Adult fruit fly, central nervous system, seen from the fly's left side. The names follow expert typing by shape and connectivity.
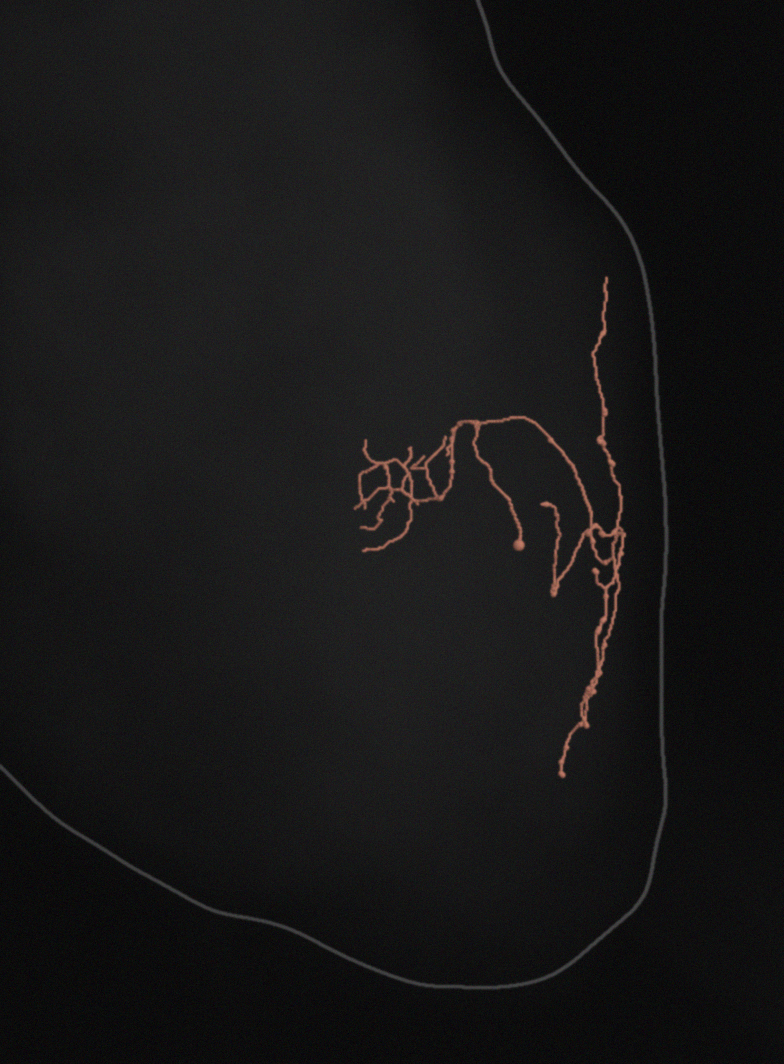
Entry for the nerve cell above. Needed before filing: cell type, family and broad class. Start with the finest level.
LPT112; LPT; visual centrifugal neuron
